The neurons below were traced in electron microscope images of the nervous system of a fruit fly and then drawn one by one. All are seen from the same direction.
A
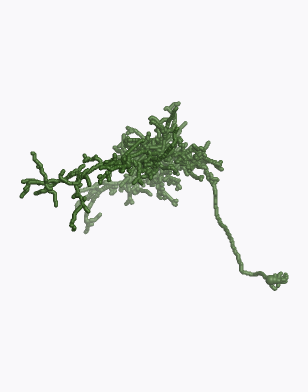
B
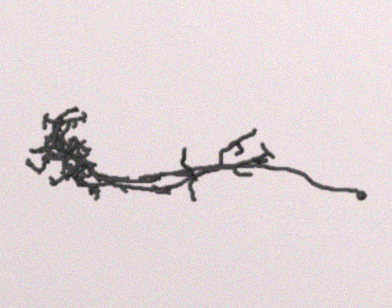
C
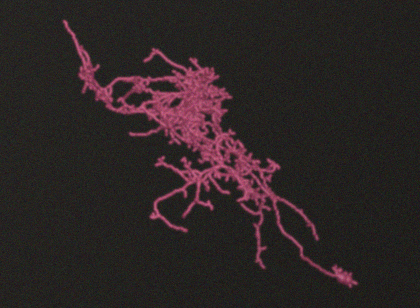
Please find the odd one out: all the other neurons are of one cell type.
B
